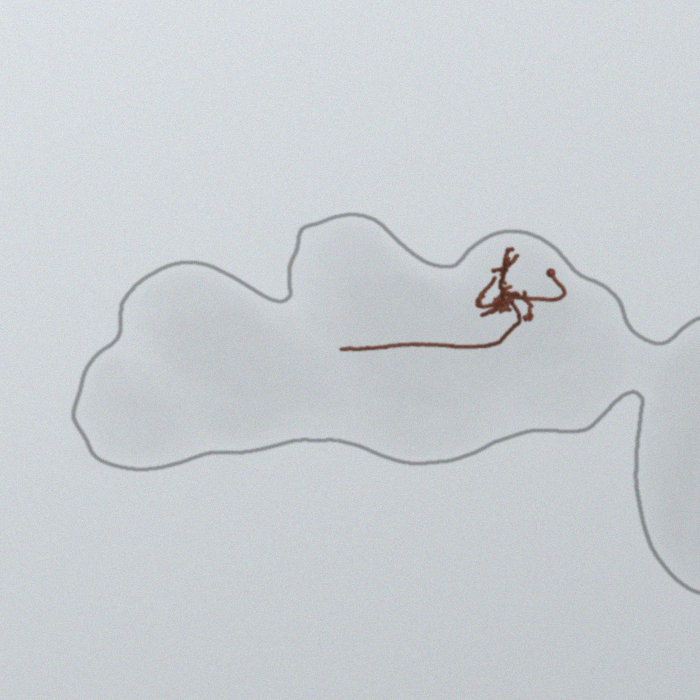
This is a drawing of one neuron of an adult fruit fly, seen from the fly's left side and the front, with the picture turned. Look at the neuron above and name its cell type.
IN10B055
